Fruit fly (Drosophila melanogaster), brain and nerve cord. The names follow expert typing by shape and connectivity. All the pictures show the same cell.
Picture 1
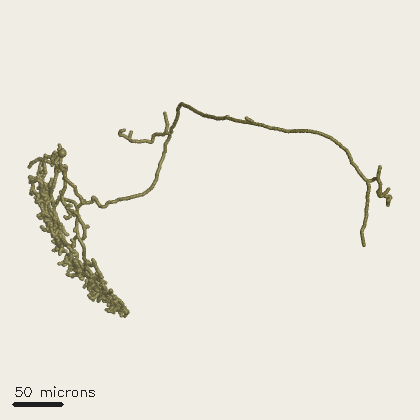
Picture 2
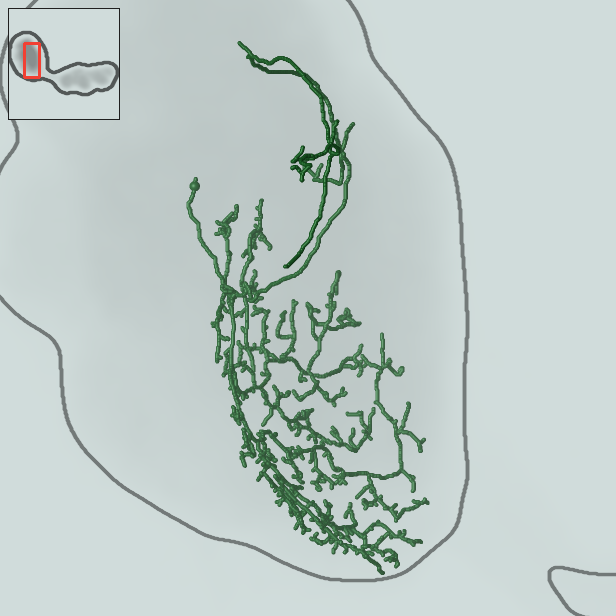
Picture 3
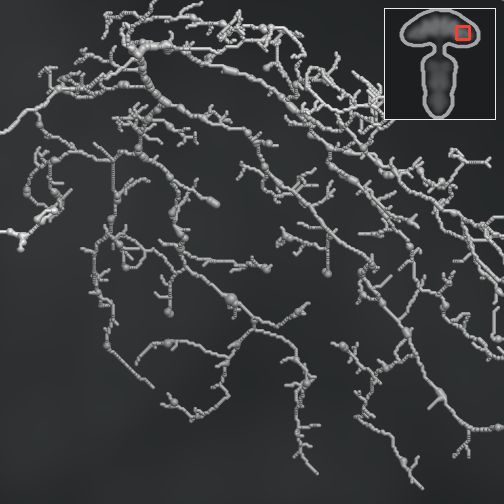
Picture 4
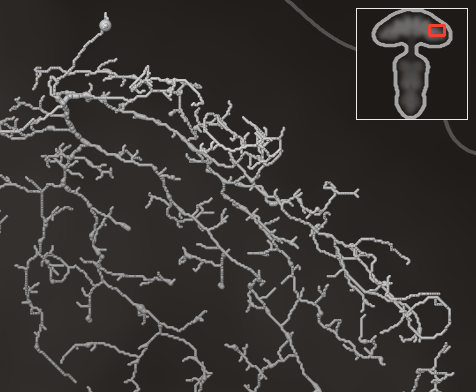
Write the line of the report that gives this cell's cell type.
MeVPLo2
